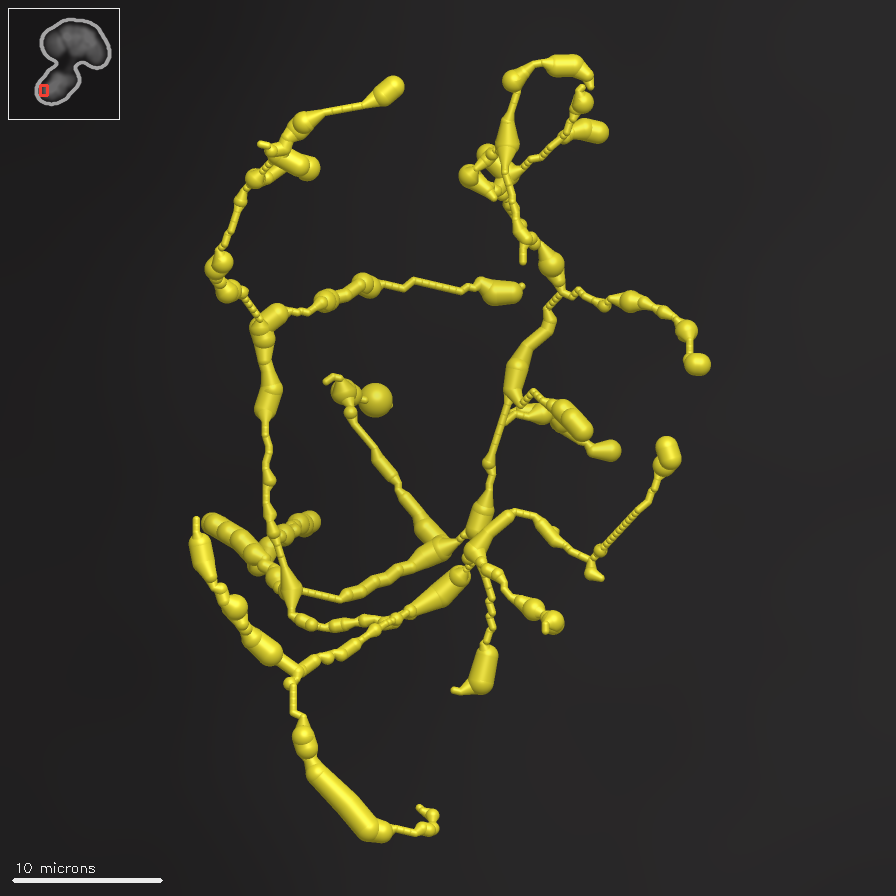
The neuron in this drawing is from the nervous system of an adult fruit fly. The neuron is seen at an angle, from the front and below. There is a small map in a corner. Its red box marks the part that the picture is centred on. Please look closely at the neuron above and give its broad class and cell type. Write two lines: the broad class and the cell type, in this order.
sensory neuron entering the nerve cord
SNxx08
